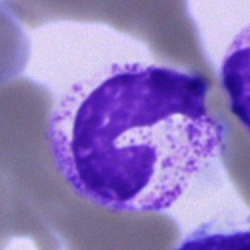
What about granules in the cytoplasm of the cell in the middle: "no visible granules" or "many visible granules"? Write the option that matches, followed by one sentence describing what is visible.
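Many visible granules. Fine purple granules are scattered through the cytoplasm.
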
